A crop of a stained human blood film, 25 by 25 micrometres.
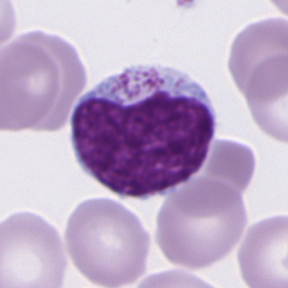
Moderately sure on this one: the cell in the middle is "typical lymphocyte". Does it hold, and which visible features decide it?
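The outline is roughly round and smooth; the nucleus, about 12 by 9 micrometres, has a shallow notch in its upper edge and coarsely clumped chromatin. A scant, pale blue rim of cytoplasm circles most of the nucleus, with a small cluster of reddish-purple granules above the notch.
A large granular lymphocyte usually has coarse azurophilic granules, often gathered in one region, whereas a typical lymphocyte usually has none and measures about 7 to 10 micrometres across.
So the granule cluster speaks for large granular lymphocyte, and a 12-micrometre nucleus alone outgrows a whole typical lymphocyte.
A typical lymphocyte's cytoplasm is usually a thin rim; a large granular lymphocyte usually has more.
The narrow rim, then, would suit typical lymphocyte, but it cannot outweigh the granules and the size: this is a large granular lymphocyte.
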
